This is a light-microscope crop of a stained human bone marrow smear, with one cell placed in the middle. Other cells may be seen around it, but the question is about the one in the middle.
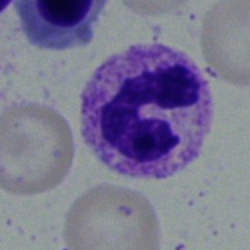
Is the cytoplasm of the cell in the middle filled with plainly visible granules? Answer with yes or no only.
Yes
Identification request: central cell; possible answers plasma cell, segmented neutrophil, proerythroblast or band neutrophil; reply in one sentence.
Here the centrally located cell is a segmented neutrophil.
